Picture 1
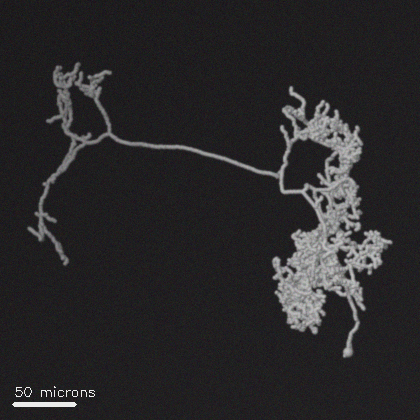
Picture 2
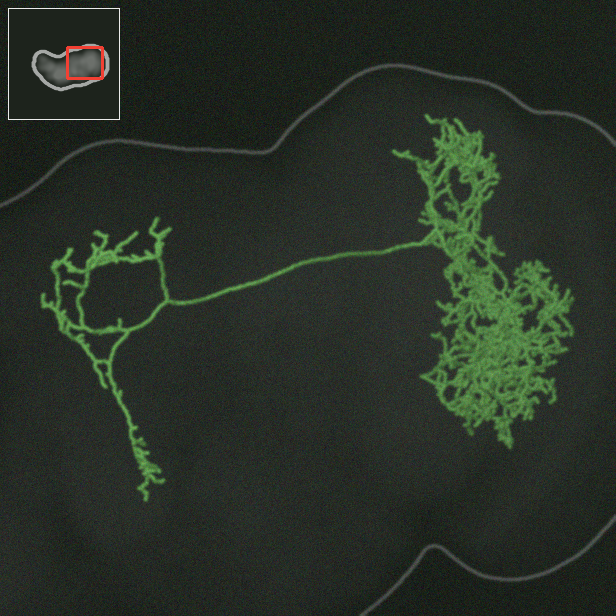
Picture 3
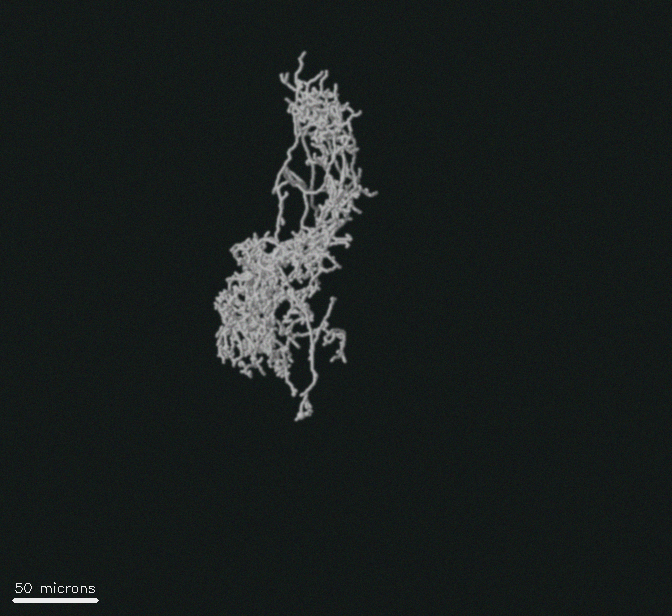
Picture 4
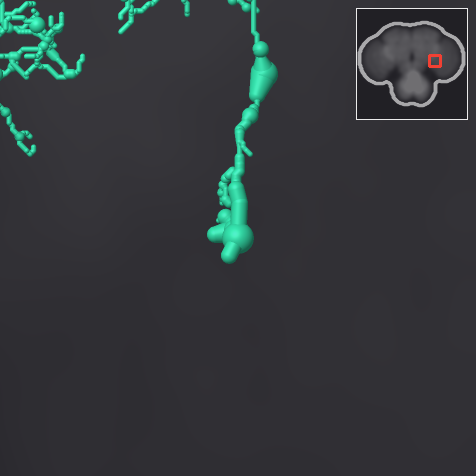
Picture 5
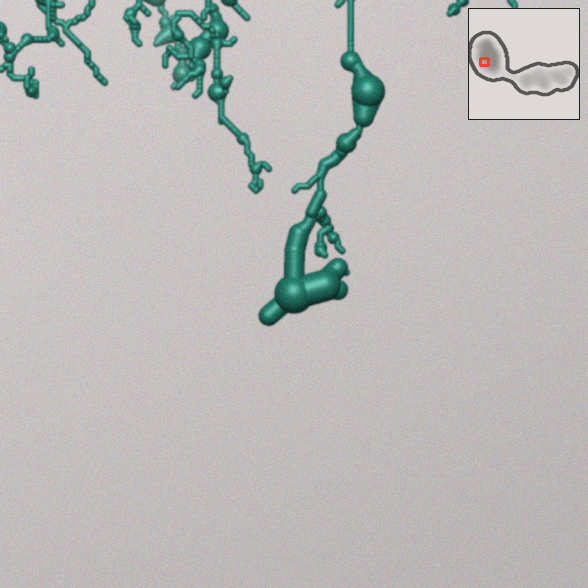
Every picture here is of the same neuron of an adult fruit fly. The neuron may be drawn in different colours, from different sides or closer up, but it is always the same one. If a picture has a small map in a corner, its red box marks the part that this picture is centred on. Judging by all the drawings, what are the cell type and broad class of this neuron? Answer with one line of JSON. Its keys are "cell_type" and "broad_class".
{"cell_type": "AVLP315", "broad_class": "central-brain intrinsic neuron"}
